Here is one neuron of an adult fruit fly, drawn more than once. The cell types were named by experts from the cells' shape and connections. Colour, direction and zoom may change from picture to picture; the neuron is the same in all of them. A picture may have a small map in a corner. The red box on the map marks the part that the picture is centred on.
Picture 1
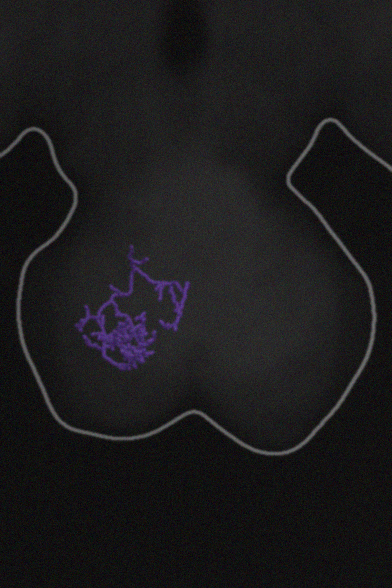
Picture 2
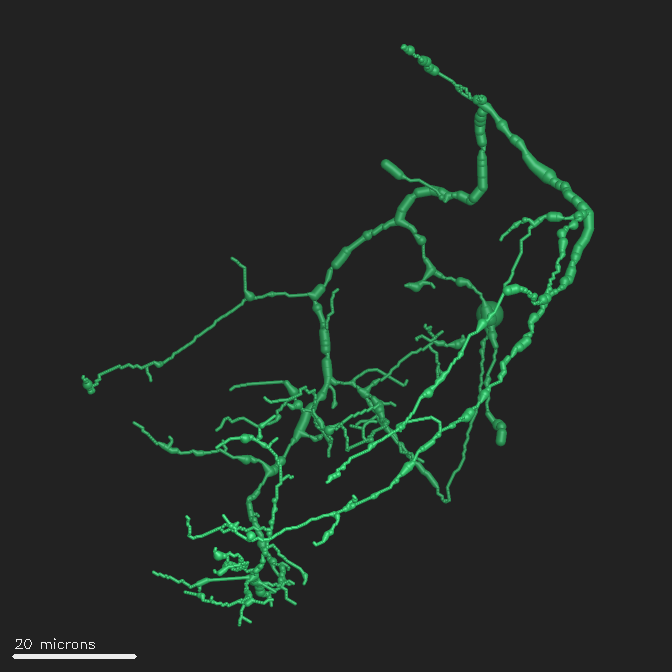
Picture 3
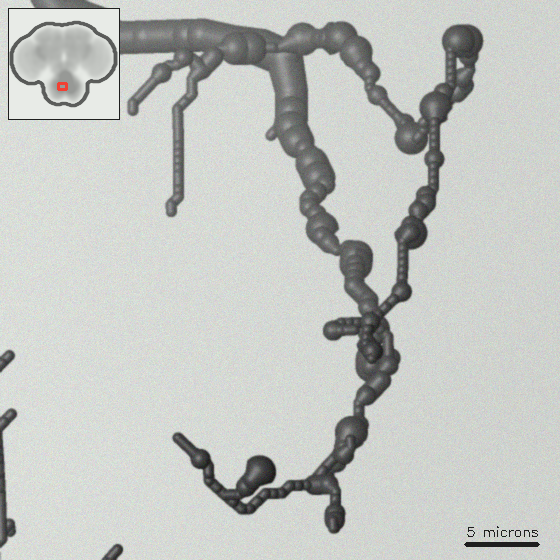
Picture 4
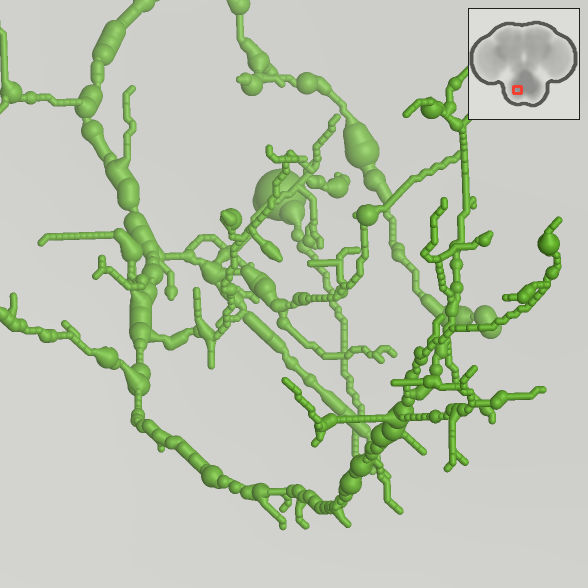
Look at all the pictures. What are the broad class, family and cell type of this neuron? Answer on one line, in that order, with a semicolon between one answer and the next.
nerve-cord intrinsic neuron; hemilineage 13A; IN13A046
